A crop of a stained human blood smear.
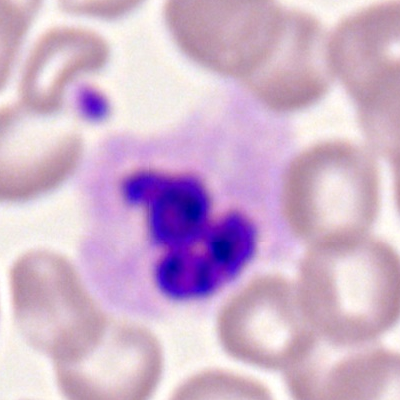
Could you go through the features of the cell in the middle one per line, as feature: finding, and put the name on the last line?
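Outline: roughly round
Chromatin: dark purple and dense
Cytoplasm: plentiful, pale pinkish-lilac
Granules: no coarse orange granules seen
Name: segmented neutrophil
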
